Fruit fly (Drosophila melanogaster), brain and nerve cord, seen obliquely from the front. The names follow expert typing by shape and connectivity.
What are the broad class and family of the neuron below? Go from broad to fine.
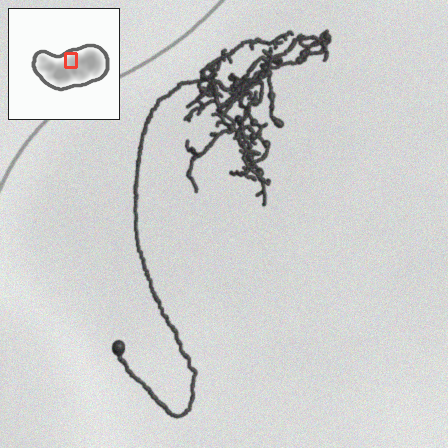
central-brain intrinsic neuron; hemilineage SLPav2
